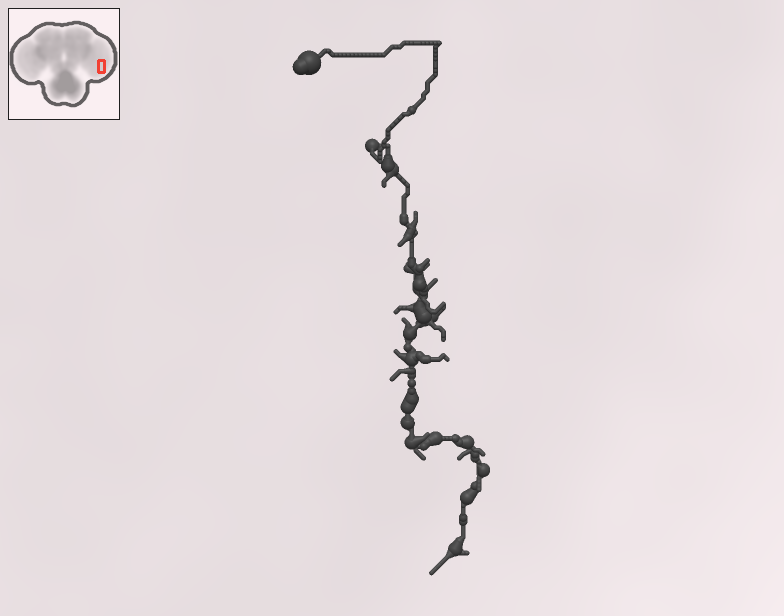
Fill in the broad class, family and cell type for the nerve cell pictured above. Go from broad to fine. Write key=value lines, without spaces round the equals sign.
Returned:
broad_class=optic-lobe intrinsic neuron
family=Dm
cell_type=Dm3a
